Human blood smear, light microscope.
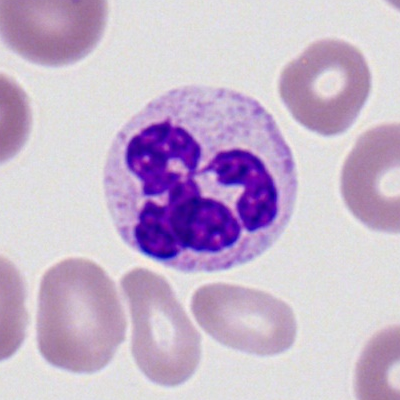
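Segmented neutrophil, the central cell of a stained blood smear. Its outline, I note, is round and smooth. Following the nucleus round, I see it split into several separate lobes, and I can find no nucleoli in it. Then the cytoplasm: it is dusted with fine, small lilac granules.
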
